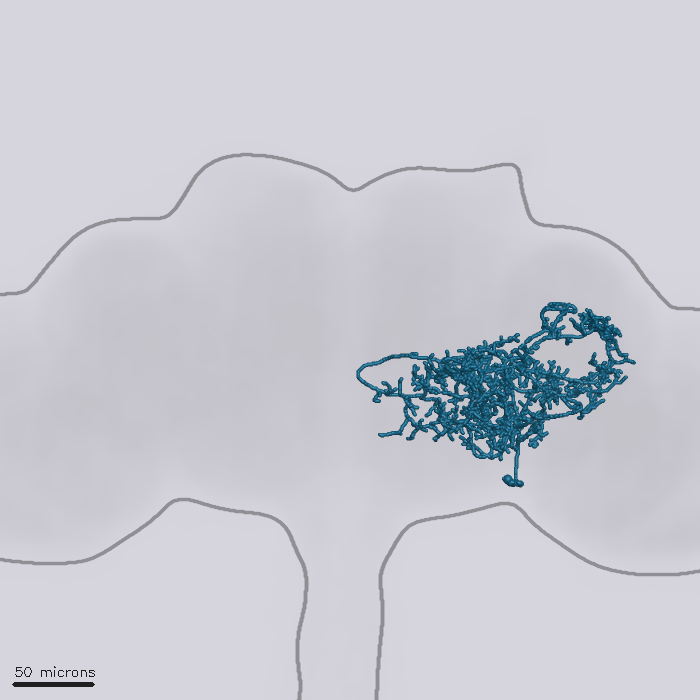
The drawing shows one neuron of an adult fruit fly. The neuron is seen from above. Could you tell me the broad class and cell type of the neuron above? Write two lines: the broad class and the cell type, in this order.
central-brain intrinsic neuron
CL263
